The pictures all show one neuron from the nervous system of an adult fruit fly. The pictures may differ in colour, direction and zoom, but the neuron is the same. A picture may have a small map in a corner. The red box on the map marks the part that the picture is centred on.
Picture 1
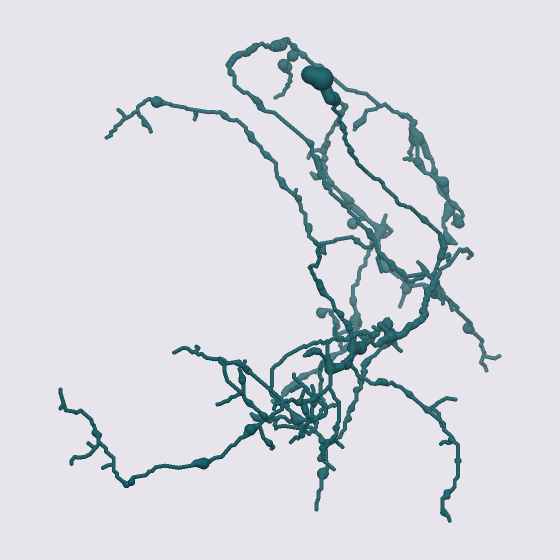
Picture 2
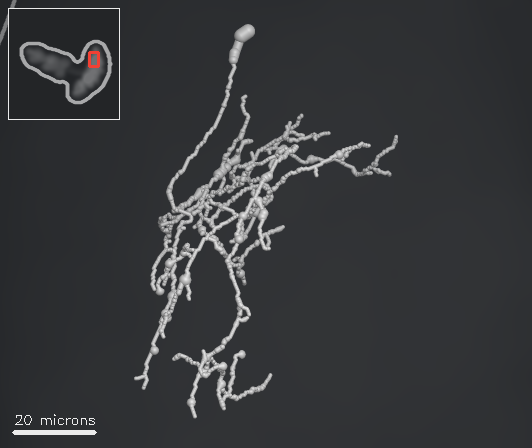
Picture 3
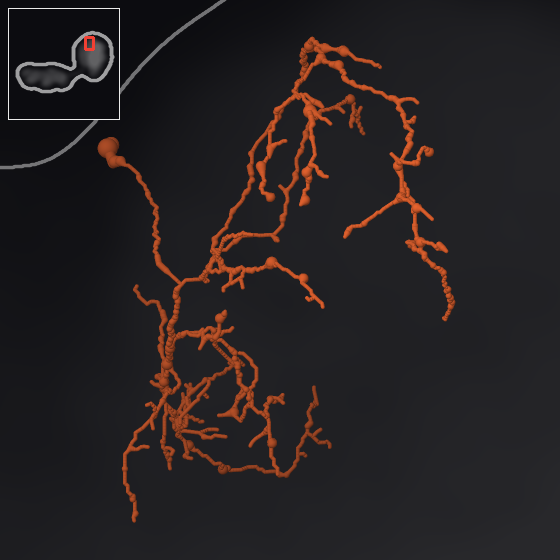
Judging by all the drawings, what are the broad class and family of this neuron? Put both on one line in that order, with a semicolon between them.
central-brain intrinsic neuron; hemilineage LHp2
